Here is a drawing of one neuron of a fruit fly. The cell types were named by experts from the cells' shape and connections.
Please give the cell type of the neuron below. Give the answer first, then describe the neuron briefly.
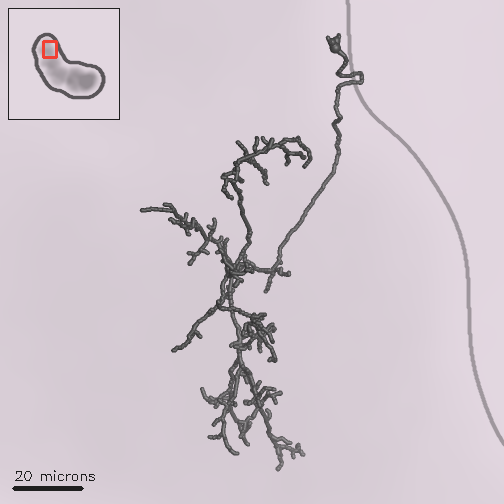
It is of cell type IN19A100. It is a nerve-cord intrinsic neuron. By the scale bar it is about 130 microns tall in this view. The picture shows dozens of branch ends.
